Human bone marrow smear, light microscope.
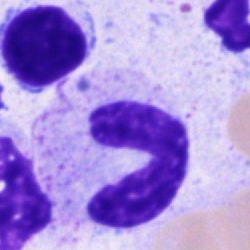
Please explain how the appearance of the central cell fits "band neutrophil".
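In this band neutrophil the nucleus is curved into a C, its open side facing left.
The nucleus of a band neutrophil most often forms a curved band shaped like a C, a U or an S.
The chromatin is dark purple and densely condensed, with only small paler patches.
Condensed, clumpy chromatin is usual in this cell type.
Abundant pale lilac cytoplasm holds many fine pinkish-purple granules scattered throughout.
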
